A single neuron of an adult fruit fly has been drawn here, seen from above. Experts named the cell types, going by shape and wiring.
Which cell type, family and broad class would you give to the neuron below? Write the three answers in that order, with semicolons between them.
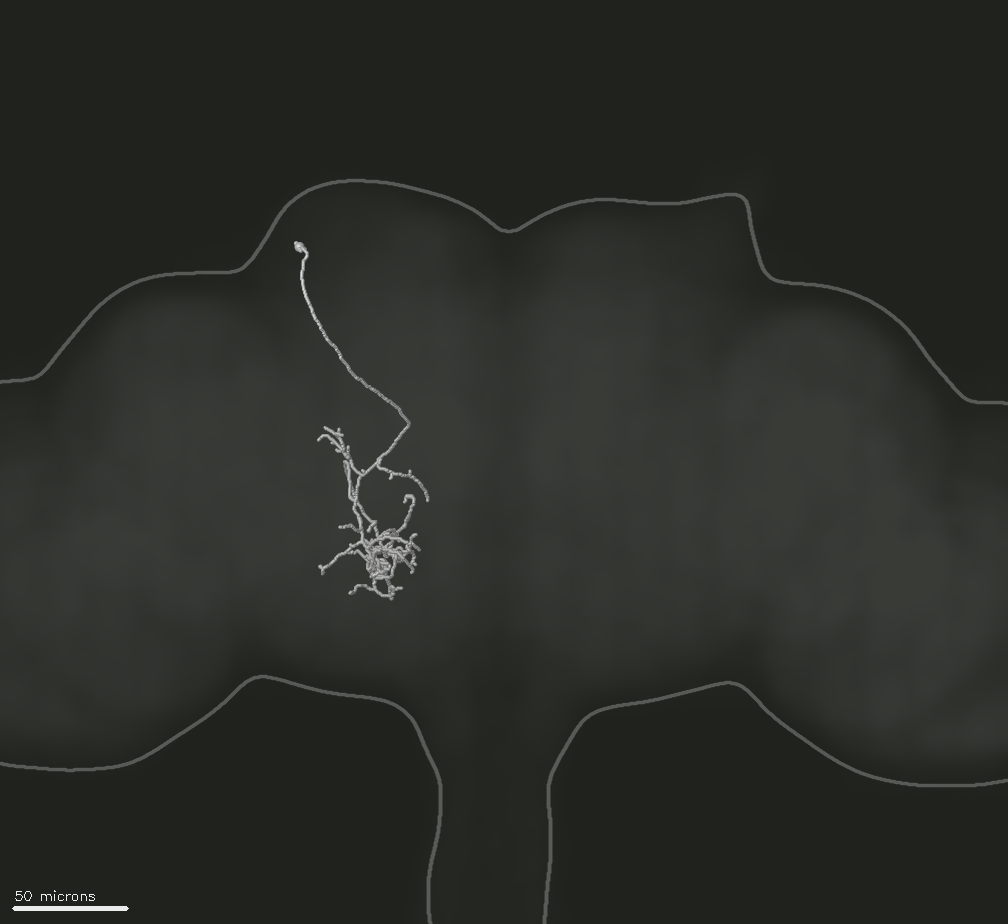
PS025; hemilineage AOTUv1_ventral; central-brain intrinsic neuron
